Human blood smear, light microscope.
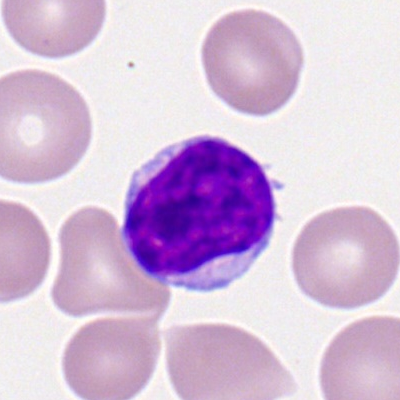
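Lymphocyte: a roughly round cell with pale greyish blue cytoplasm and dark purple, coarsely clumped chromatin. Short fine projections stand out from its right edge.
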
